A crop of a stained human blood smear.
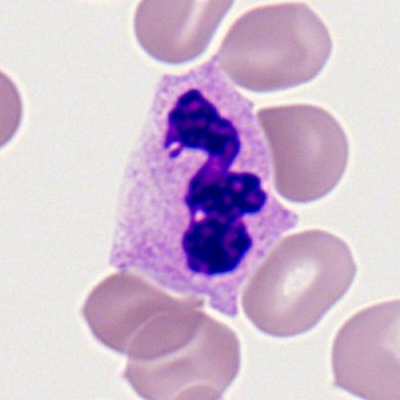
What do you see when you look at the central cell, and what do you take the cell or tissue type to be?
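Look first at the nucleus: it is divided into lobes, joined to each other by a thin strand. Its chromatin is dark purple and coarsely clumped. Now see how plentiful the cytoplasm is, pale pinkish-lilac and filled with fine, faint lilac granules. This cell is a segmented neutrophil.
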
